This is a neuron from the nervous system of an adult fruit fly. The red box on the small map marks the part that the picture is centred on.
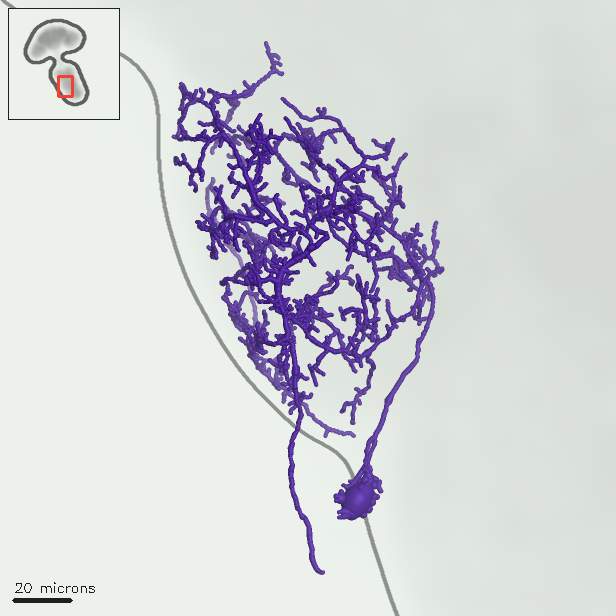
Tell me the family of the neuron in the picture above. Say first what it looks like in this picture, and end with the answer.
It lies in the nerve cord. From top to bottom in the picture it spans about 190 microns. The picture shows more than a hundred branch ends. This is a motor neuron of the nerve cord. Its family is hemilineage 20B.21B.22B.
